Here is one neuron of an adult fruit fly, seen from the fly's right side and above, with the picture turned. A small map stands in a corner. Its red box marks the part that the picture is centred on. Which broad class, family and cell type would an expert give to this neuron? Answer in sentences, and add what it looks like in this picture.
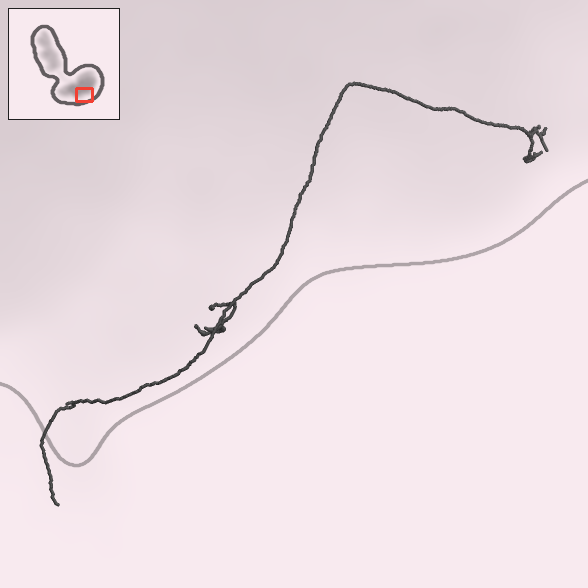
Its broad class is sensory neuron entering the brain. Its family is called class olfactory. The cell type is ORN_DA3. The drawing shows no cell body. It has a dozen or fewer branch ends.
